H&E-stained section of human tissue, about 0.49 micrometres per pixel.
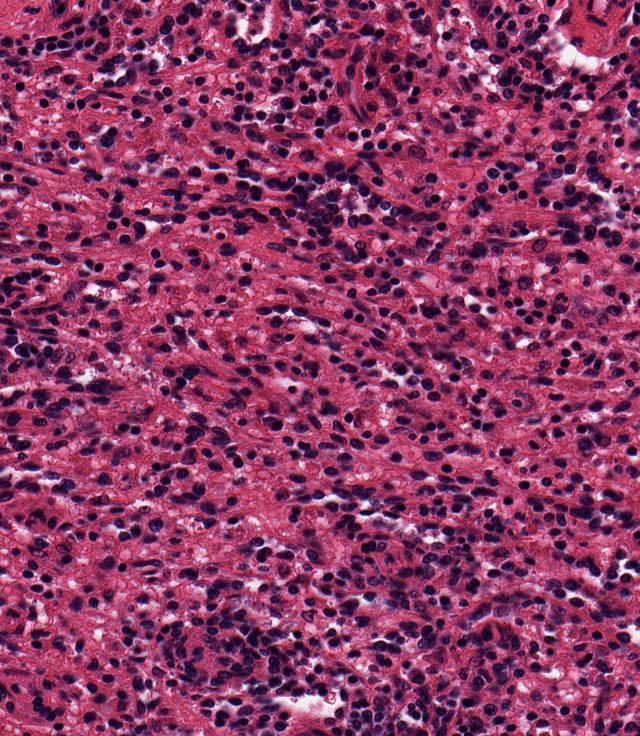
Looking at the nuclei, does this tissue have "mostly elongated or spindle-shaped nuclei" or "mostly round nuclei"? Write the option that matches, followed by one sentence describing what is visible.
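Mostly round nuclei. Most nuclei are small, round and darkly stained.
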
